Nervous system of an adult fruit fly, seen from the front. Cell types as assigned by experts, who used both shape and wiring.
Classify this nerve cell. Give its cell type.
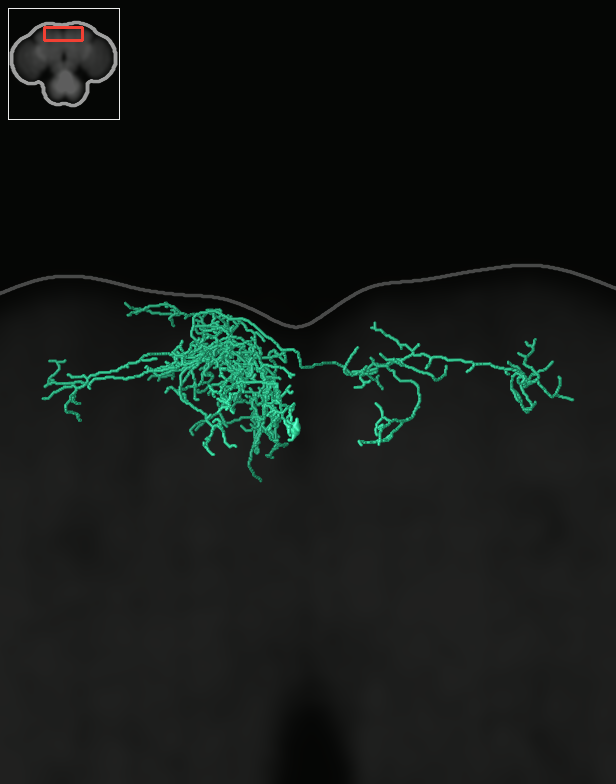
SMP084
